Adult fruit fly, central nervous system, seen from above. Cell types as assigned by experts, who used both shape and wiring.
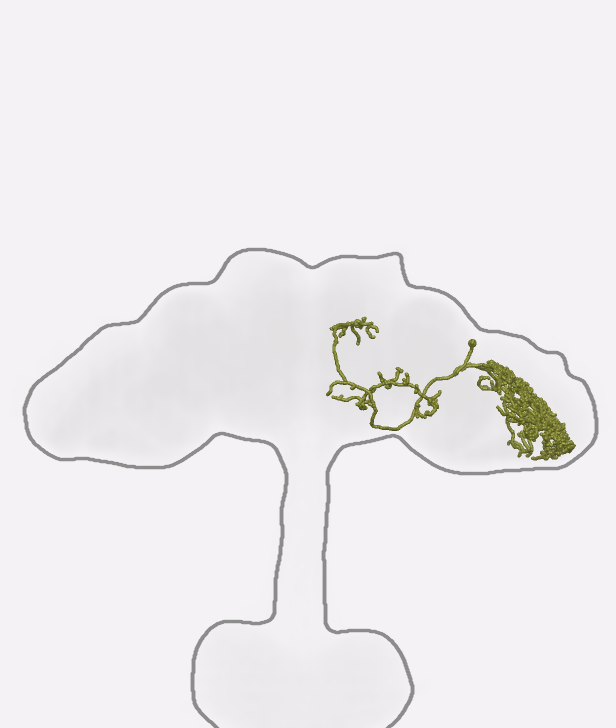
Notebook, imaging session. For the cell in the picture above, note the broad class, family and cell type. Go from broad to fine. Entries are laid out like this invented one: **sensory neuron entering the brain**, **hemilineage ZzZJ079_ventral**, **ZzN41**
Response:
**visual projection neuron**, **MeVP**, **MeVP49**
